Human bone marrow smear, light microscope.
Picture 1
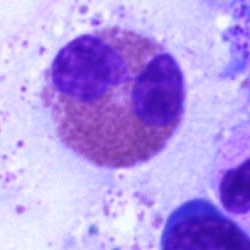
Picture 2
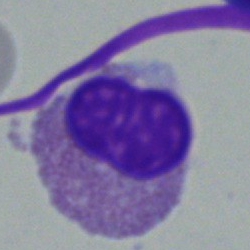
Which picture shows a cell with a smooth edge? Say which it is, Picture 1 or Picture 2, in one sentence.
The smooth outline belongs to the cell in picture 1.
